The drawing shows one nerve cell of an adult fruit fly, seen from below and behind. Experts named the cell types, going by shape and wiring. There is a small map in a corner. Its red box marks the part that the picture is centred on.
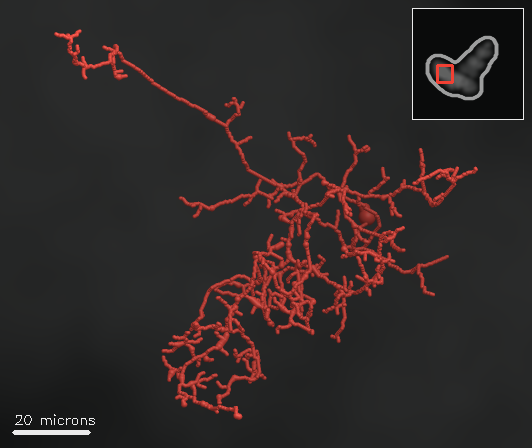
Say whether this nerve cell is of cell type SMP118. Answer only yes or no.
no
